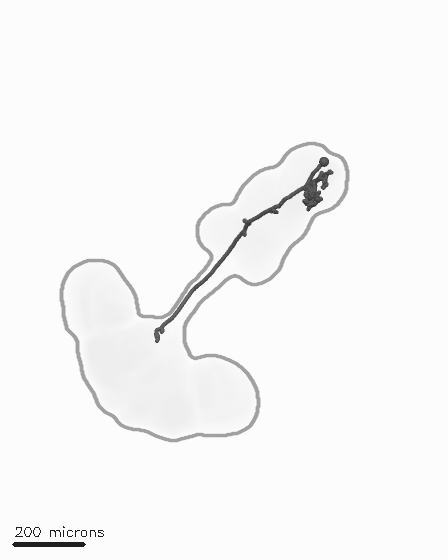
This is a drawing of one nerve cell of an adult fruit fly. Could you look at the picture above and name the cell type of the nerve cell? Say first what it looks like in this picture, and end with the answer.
It runs through the neck, between the brain and the nerve cord. Its cell body lies at the upper right of the picture. By the scale bar it is about 500 microns tall in this view. It is an ascending neuron. It is of cell type AN10B062.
